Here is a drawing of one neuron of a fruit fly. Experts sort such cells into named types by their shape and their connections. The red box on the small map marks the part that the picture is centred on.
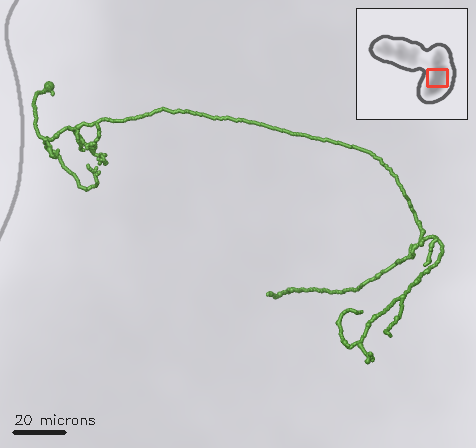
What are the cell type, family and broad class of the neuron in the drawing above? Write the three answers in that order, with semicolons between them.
KCa'b'-ap2; class Kenyon Cell; central-brain intrinsic neuron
